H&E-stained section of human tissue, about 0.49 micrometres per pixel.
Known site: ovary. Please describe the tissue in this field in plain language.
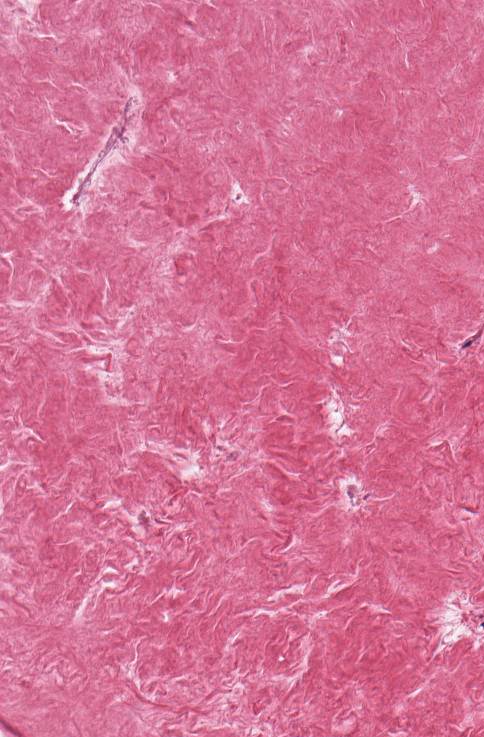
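Nothing else in this field but dense fibrous tissue, evenly pink, with no lobules or compartments. The collagen fibres are wavy and go in haphazard directions instead of lining up in parallel bundles. Hardly any nuclei, just single ones scattered far apart, and those few are small, dark and elongated.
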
